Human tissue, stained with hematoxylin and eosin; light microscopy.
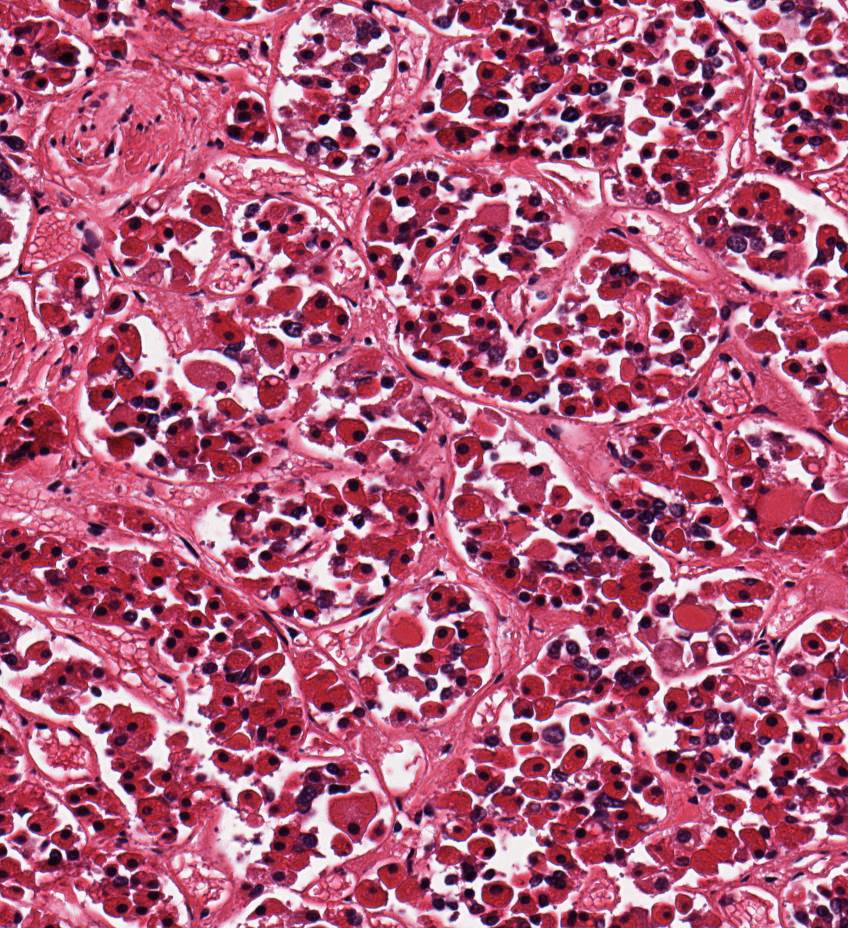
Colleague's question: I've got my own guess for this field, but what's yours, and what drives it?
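Answer: the pars distalis of the pituitary. Point one: rounded cell nests, parted by thin pink fibrous septa, fill the field. Point two: most cells have intensely red, eosinophilic cytoplasm; fewer have purplish-grey cytoplasm. Point three: small, round, dark, fairly uniform nuclei.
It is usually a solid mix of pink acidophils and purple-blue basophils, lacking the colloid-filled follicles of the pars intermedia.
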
